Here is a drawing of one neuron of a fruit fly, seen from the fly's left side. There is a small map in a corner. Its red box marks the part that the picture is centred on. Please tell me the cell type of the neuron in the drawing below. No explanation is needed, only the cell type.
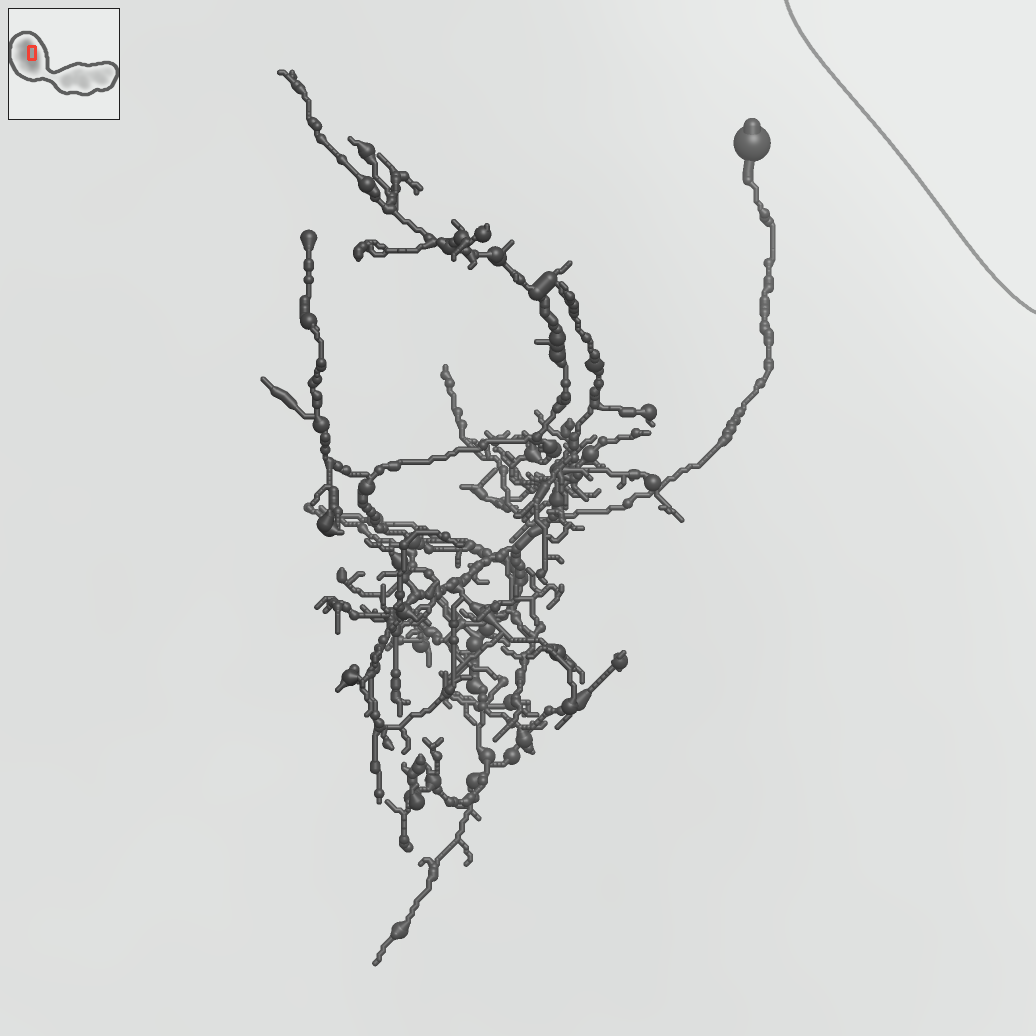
CL128_f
